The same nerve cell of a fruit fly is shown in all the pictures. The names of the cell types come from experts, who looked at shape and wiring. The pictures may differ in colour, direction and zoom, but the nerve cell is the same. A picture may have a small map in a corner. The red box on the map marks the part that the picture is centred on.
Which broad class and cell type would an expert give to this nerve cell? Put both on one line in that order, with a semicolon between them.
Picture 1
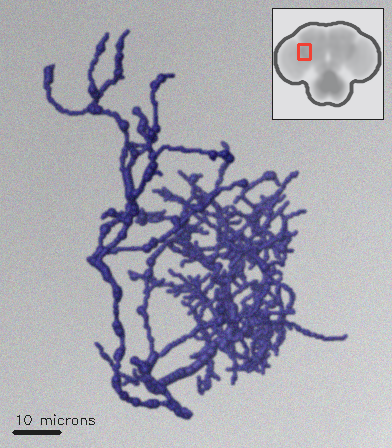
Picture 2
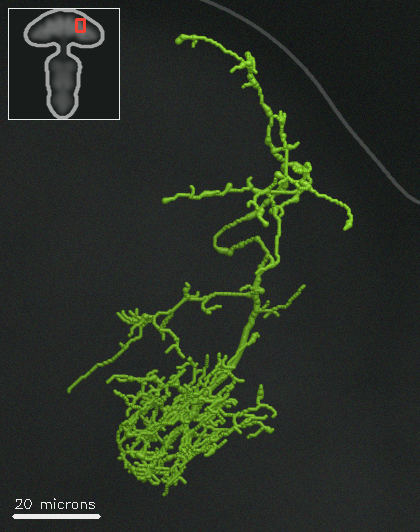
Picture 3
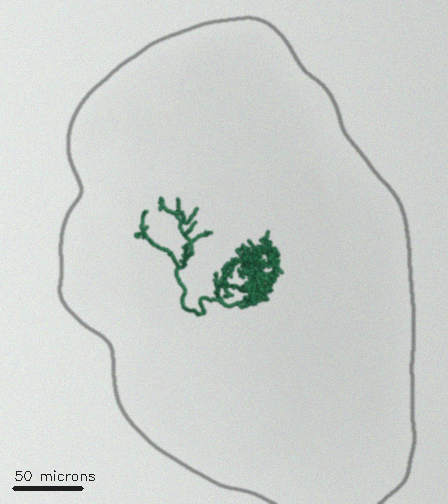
central-brain intrinsic neuron; PVLP085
